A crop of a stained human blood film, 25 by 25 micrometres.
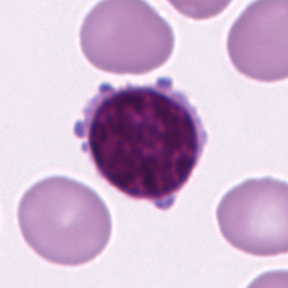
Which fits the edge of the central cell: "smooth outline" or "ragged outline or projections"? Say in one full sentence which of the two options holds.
The cell has an edge that is ragged or frayed, or carries projections, blebs or tags.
